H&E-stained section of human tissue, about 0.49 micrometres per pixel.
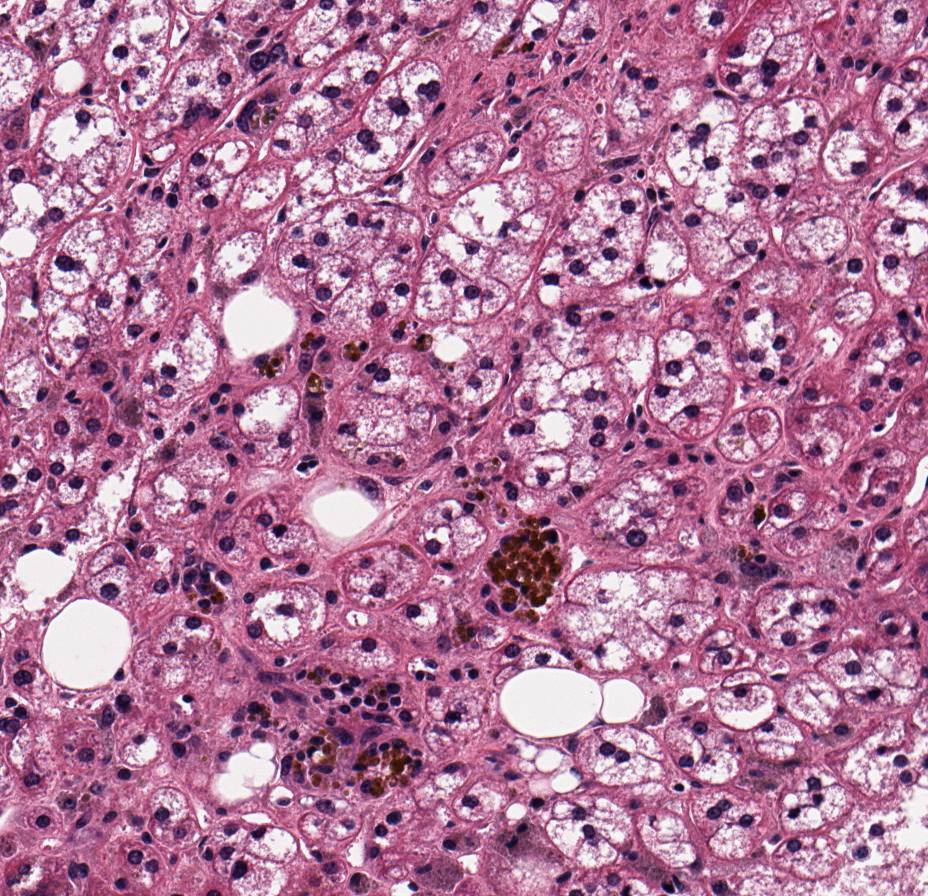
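Adrenal gland: the cells sit in small rounded nests right across the field, each ringed by thin pink strands carrying scattered dark elongated nuclei. Most of them have pale, finely vacuolated, foamy cytoplasm, and clusters of brown granules also lie lower left.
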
